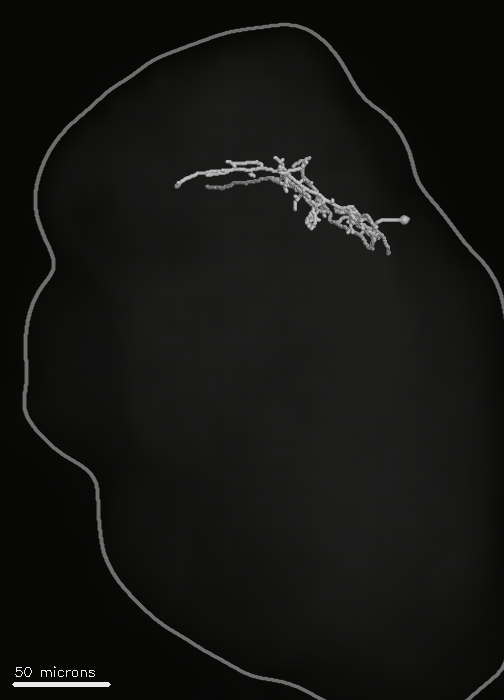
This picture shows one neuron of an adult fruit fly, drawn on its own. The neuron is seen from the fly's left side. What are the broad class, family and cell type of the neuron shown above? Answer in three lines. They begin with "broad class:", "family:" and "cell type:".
broad class: central-brain intrinsic neuron
family: hemilineage DM1_dorsal
cell type: CB4069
